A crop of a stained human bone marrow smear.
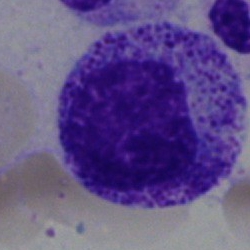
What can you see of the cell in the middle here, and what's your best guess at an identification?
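A round, smooth outline bounds the cell. Granules lie scattered over the nucleus as well. Against the right side of the nucleus lies a paler, less granular zone of cytoplasm. No clear vacuoles are seen in the cytoplasm. It is a promyelocyte.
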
